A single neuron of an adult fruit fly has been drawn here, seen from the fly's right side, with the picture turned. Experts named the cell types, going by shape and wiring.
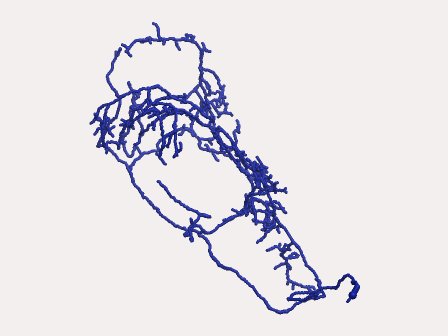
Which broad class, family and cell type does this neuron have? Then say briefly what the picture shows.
Its broad class is central-brain intrinsic neuron. The family is hemilineage CREl1. Its cell type is CRE059. Its cell body lies at the lower right of the picture. Dozens of branch ends can be seen.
